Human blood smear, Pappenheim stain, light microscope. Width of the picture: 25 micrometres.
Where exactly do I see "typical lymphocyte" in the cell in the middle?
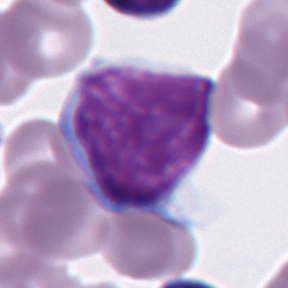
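Looking at this typical lymphocyte, I'd start with the cytoplasm: it forms only a thin rim around the nucleus, and it is pale blue.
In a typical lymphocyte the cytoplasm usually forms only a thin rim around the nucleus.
So that thin rim goes with the name. The nucleus itself has an angular, roughly four-sided shape. Its chromatin is streaky, with lighter and darker purple strands.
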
